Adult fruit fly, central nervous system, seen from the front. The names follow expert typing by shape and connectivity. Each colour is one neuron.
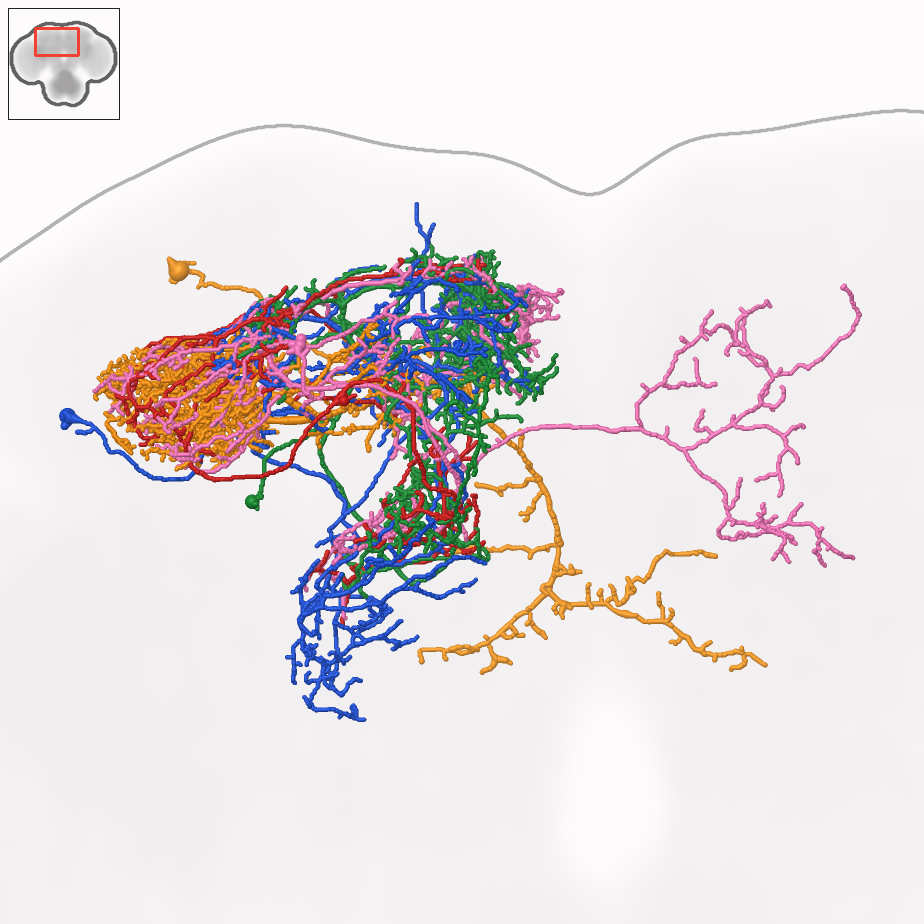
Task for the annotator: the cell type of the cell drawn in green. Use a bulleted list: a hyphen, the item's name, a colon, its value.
- cell type: SMP153_a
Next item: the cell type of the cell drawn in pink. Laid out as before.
- cell type: SMP151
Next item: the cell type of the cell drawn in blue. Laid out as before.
- cell type: SIP004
